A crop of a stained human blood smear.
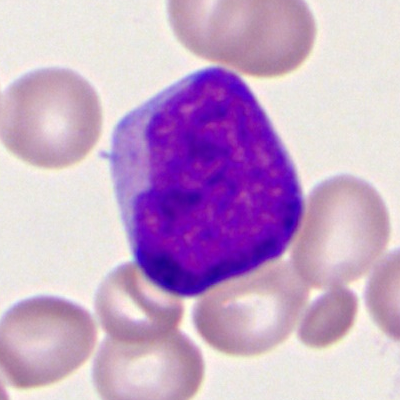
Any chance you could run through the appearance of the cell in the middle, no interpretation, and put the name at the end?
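Looking at the nucleus first, I see a single unlobed mass that fills most of the cell. Its chromatin is finely textured, not gathered into coarse dark blocks. I can find no granules in the cytoplasm, and no vacuoles either. This cell is a myeloblast.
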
